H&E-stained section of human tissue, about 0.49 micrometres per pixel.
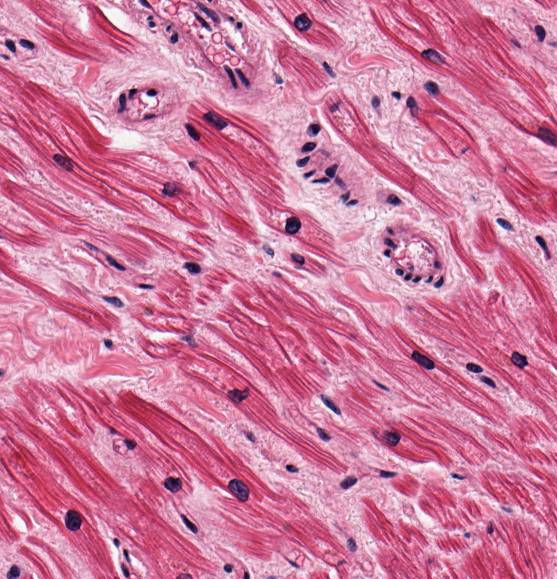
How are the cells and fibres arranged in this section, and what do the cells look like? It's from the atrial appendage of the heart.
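Look between the fibre bundles: the connective tissue there is pale, loose and lightly pink, with wavy strands. At the top centre, a small vessel holds red blood cells. You won't find any fat cells in this field.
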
